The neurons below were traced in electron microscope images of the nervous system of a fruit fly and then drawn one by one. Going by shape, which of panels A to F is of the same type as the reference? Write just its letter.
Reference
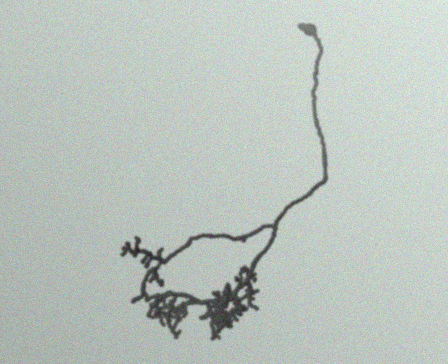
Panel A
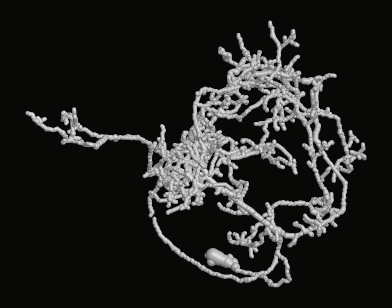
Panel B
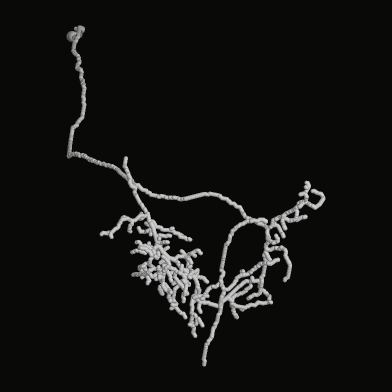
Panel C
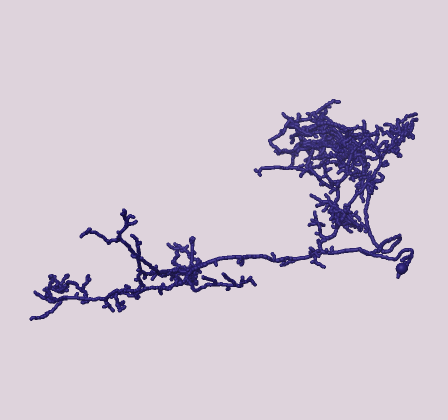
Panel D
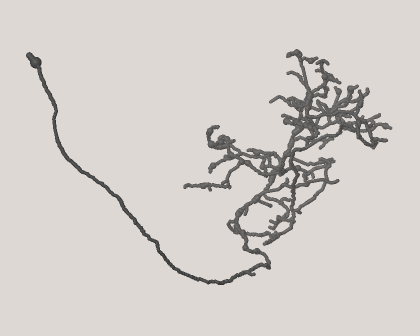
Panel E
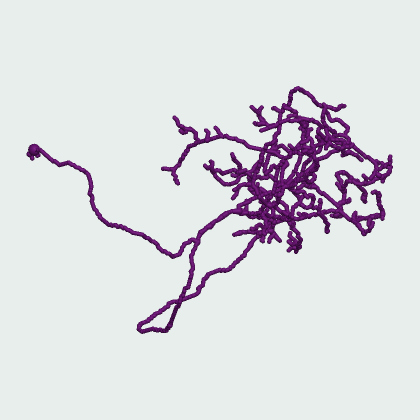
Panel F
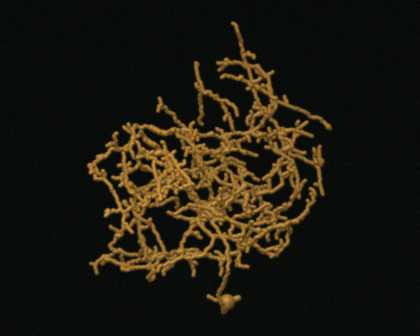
B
